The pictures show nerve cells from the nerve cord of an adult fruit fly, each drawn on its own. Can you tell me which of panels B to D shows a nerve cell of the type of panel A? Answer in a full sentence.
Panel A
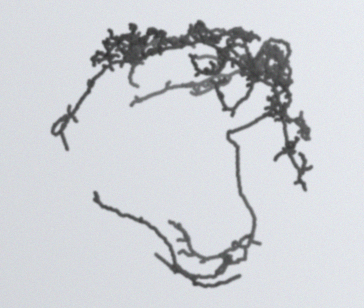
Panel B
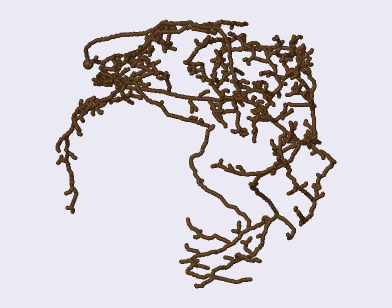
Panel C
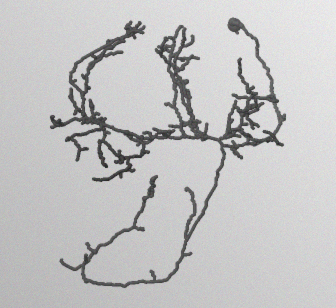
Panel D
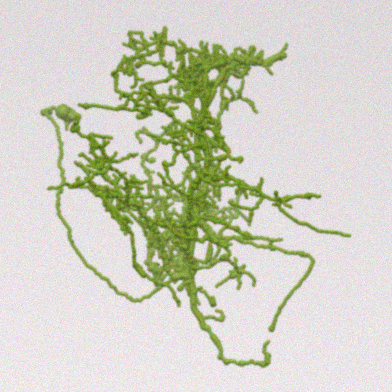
The nerve cell in panel B is of the same cell type.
